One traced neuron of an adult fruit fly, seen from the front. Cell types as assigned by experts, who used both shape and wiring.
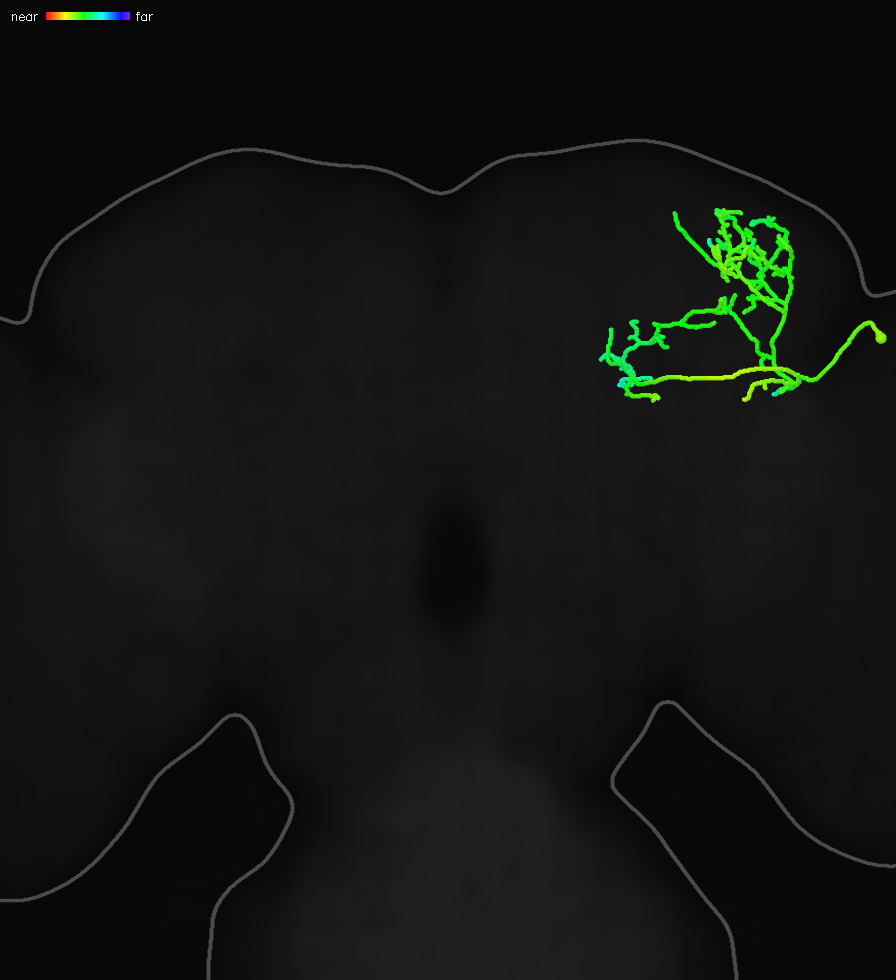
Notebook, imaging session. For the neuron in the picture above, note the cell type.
SLP228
